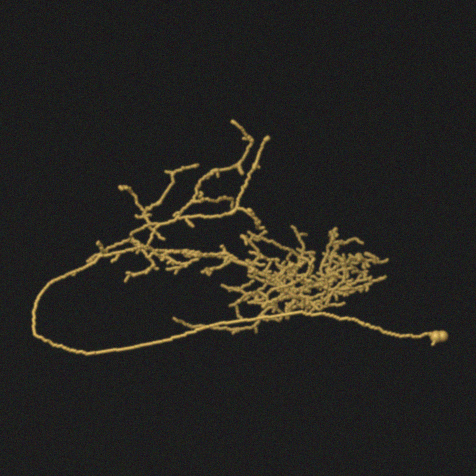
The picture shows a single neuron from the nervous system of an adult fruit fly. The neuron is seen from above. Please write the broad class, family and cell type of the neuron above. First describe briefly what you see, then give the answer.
Its cell body lies at the lower right of the picture. The picture shows dozens of branch ends. It is a nerve-cord intrinsic neuron. Its family is hemilineage 12B. It is of cell type IN12B033.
